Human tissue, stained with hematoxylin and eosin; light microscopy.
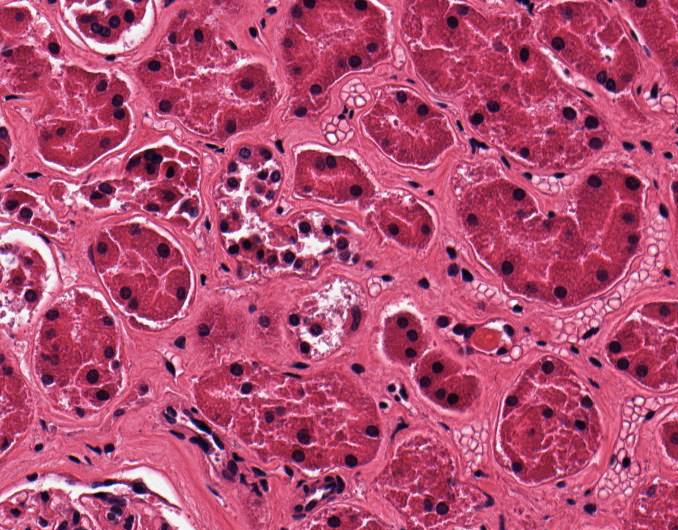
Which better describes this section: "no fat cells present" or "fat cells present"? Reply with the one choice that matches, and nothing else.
Fat cells present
